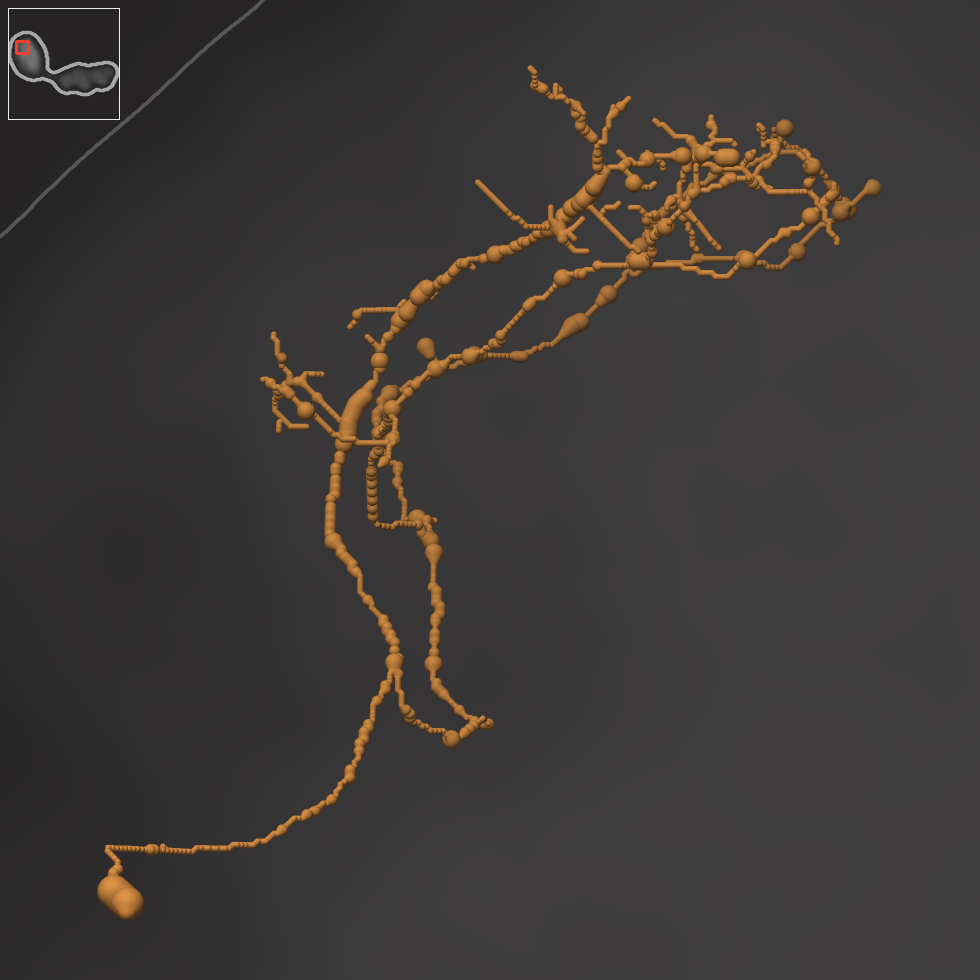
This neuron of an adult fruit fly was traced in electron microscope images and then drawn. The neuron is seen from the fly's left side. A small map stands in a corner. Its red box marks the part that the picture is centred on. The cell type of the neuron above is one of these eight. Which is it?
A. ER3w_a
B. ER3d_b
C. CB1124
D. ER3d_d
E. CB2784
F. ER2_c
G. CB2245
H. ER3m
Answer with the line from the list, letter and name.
C. CB1124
